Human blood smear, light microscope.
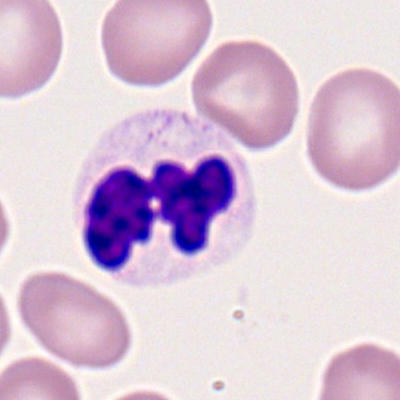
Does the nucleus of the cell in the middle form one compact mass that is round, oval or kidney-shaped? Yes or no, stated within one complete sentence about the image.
No, there are two or more separate lobes forming the nucleus.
